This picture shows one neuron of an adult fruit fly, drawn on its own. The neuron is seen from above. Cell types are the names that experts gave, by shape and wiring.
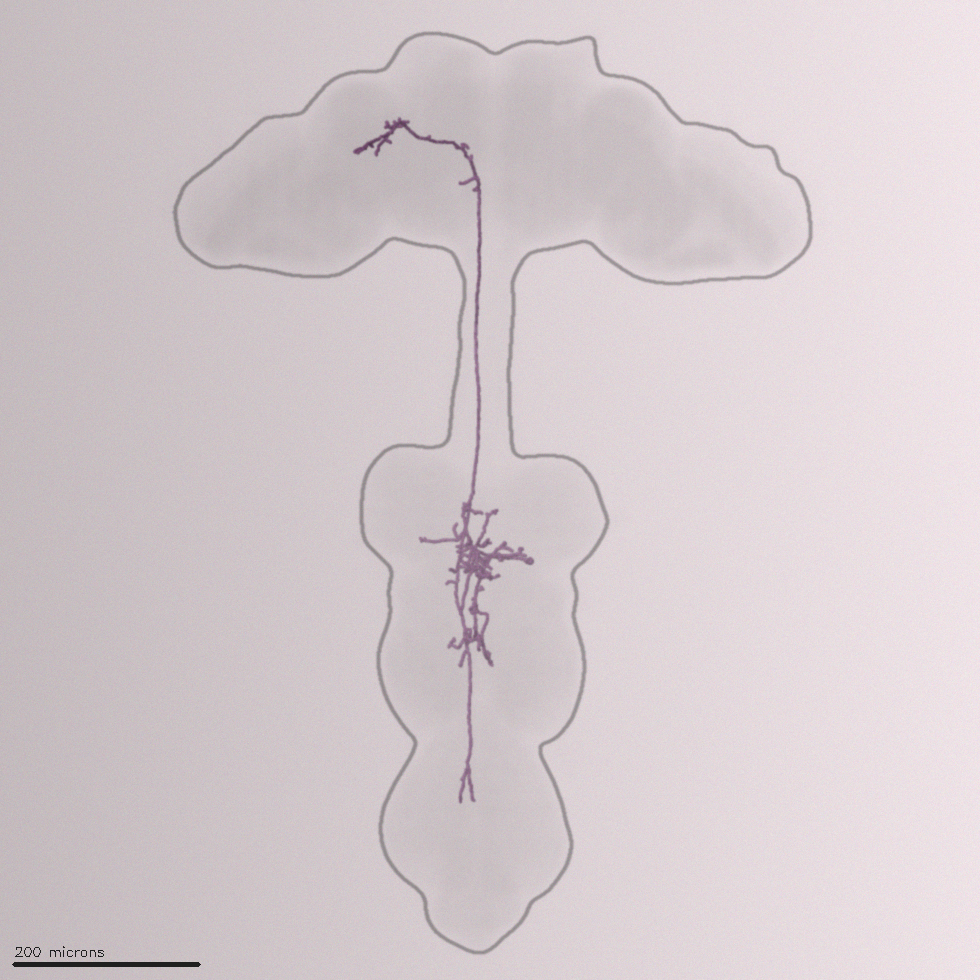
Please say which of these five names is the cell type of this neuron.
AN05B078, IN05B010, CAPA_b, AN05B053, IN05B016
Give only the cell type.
AN05B078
